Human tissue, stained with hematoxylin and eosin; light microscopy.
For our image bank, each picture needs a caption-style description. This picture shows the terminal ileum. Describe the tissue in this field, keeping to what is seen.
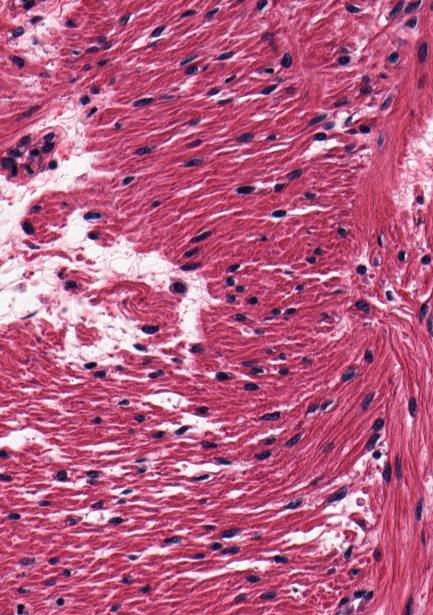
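Interlacing bundles of pink spindle cells fill the field, running in several different directions. Their nuclei are elongated and cigar-shaped and lie along the length of the cells. Down the right margin, a narrow band of fibres runs roughly vertically. No epithelium is present anywhere in the field.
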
